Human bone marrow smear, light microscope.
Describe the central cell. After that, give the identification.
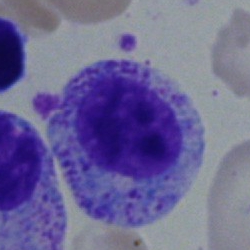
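A roughly round, smooth outline without breaks encloses this cell. Its cytoplasm is plentiful and pale blue, with purple granules scattered throughout. Parts of other nucleated cells lie at the left edge of the picture. The cell is a myelocyte.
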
